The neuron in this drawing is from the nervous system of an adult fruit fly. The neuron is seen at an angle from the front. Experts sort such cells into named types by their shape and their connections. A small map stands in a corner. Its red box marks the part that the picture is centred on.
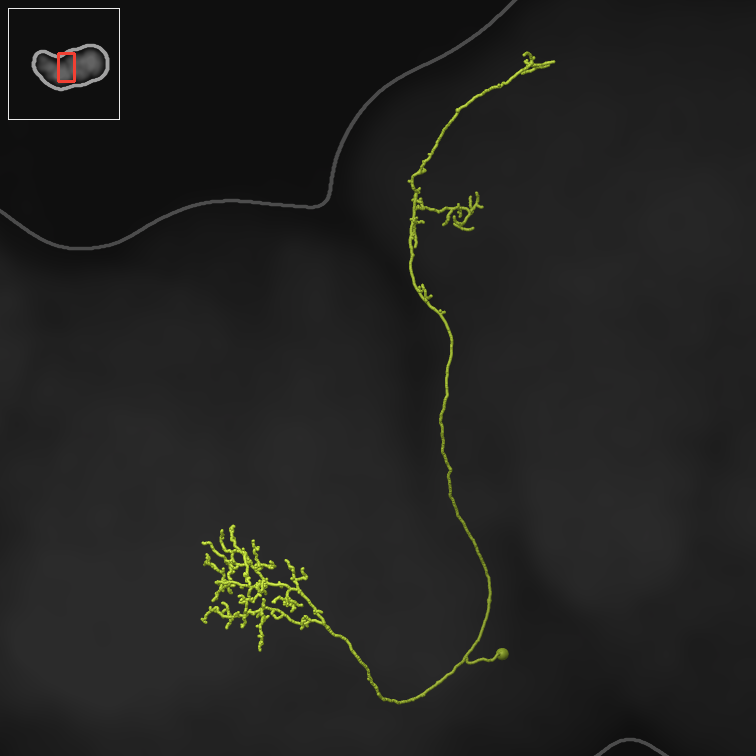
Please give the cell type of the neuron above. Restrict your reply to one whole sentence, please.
What this neuron is, by cell type, is MeVP10.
